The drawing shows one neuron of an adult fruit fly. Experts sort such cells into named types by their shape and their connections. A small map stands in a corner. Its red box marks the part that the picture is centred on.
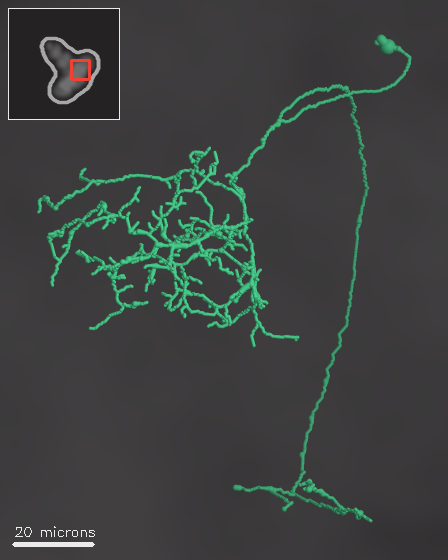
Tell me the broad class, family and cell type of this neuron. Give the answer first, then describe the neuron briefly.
This is a central-brain intrinsic neuron. Its family is hemilineage SLPa&l1_lateral. The cell type is PLP037. The cell body can be seen at the upper right of the picture. By the scale bar it is about 120 microns tall in this view. The picture shows dozens of branch ends.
